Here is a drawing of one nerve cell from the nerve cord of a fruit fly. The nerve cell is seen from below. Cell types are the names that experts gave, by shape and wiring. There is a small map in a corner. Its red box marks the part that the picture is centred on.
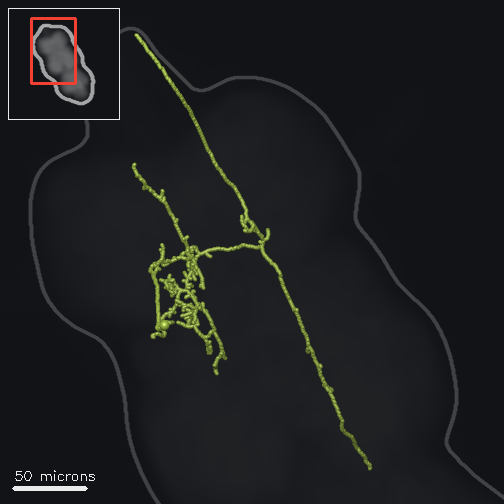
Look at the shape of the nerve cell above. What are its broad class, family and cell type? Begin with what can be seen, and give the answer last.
From top to bottom in the picture it spans about 300 microns. In this view it is taller than it is wide. This is an ascending neuron. Its family is hemilineage 06A. It is of cell type AN06A092.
